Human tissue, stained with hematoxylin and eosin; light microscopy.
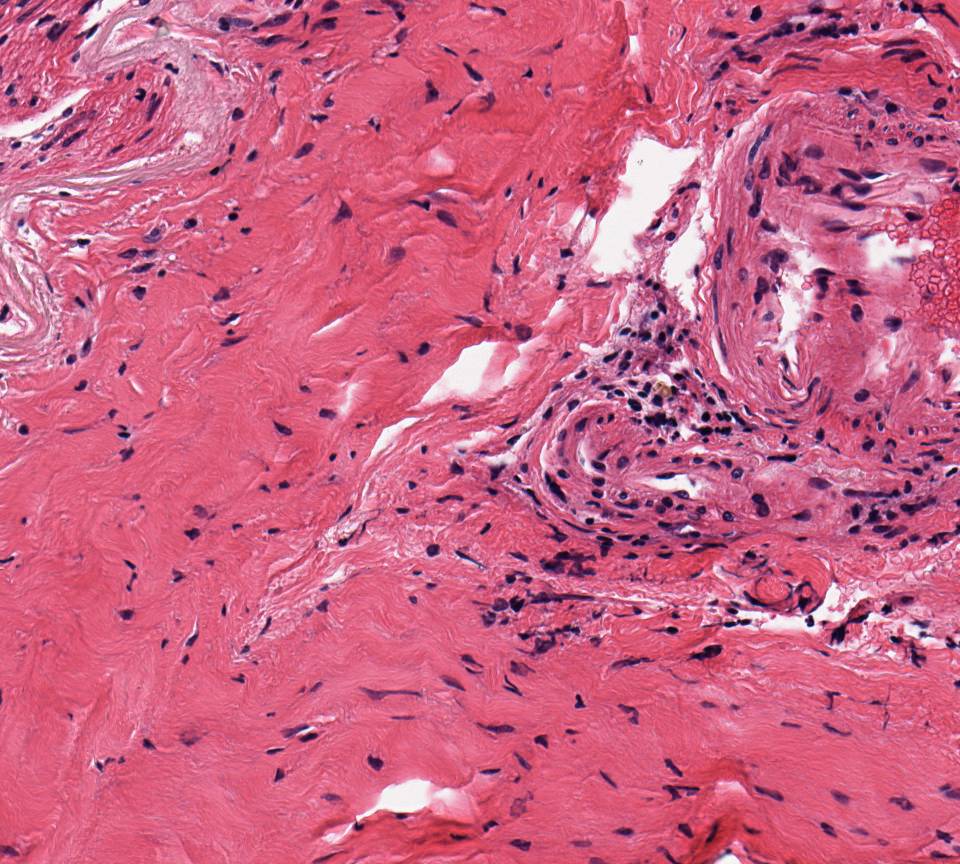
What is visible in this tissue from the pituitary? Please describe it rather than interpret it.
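Start with the collagen, dense and deeply eosinophilic, which fills most of the field, above all the left half and lower part. It holds sparse, scattered fibroblasts with thin, dark, spindle-shaped nuclei. At centre right, small cells with round, dark nuclei gather around the vessels. A cluster of red blood cells sits at the upper right edge.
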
